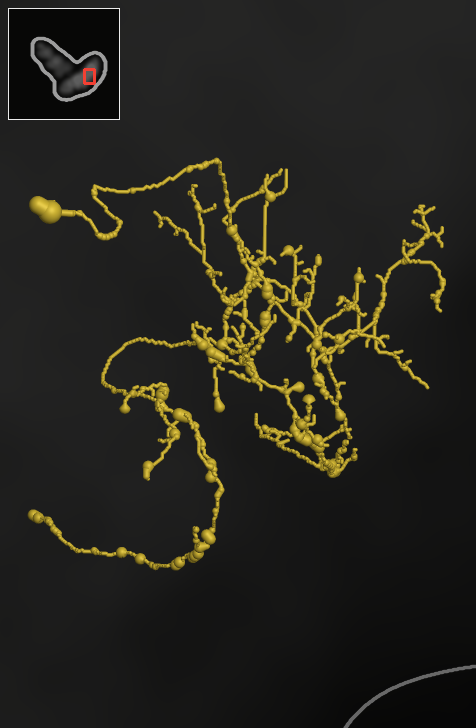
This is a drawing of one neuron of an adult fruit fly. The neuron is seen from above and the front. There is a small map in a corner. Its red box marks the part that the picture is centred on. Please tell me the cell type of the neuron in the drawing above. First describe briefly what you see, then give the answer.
Its cell body lies at the upper left of the picture. Dozens of branch ends can be seen. Its broad class is central-brain intrinsic neuron. It is of cell type CB1062.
